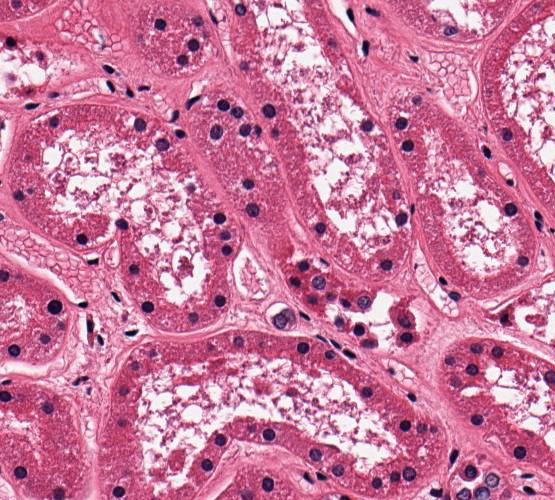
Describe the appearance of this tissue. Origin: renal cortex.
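Look first at the tubules: their lumens are not empty but hold pale, frothy, bubbly pink material. The lining cells have round, dark nuclei set in a single row toward the outer edge of each tubule. Between the tubules run thin pink fibrous bands carrying flattened, dark, spindle-shaped nuclei.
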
